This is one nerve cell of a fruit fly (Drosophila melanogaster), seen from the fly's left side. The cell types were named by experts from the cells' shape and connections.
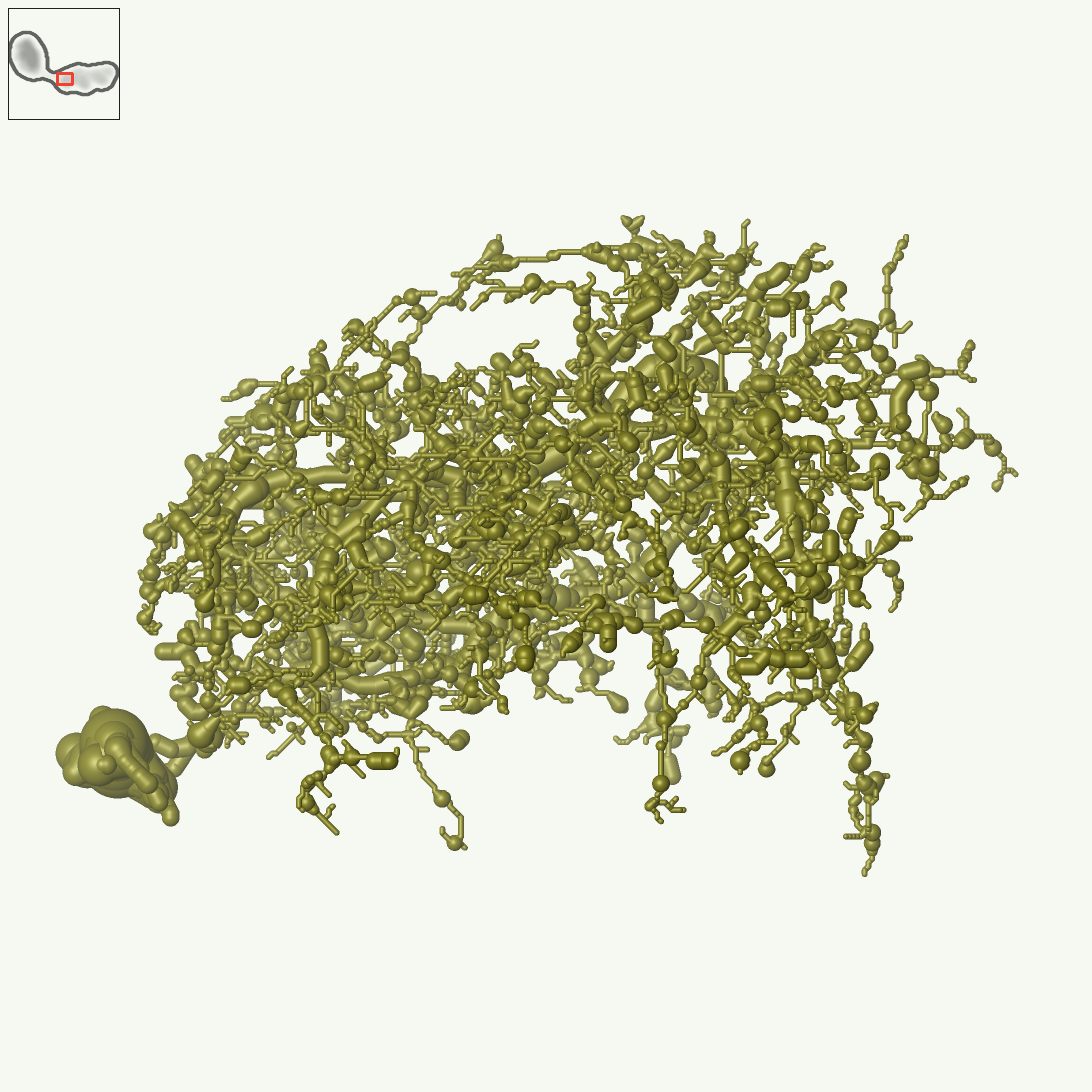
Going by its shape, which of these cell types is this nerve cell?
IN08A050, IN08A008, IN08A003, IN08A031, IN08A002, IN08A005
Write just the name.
IN08A002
